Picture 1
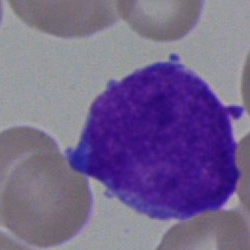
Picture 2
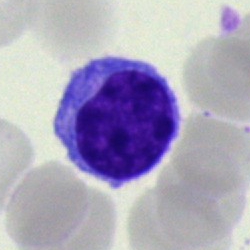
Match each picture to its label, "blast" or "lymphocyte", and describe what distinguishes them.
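Going by these two, I'd put the blast in picture 1 and the lymphocyte in picture 2. In picture 1 the nucleus fills nearly the whole roughly round cell, and the chromatin is finely stippled, not clumped.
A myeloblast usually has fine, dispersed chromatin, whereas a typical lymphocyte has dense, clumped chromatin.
The blue cytoplasm there is only a thin rim, widest along the bottom edge, and several small blue blebs project from the surface.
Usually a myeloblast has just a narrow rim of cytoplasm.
Picture 2 is roughly round as well, but with a slightly irregular border, and its deep blue rim of cytoplasm is widest on the left instead.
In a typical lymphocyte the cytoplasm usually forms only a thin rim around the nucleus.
I see no granules in that cytoplasm, and no distinct nucleolus stands out in the nucleus. There's also a small purple fragment at the top right corner of picture 2.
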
